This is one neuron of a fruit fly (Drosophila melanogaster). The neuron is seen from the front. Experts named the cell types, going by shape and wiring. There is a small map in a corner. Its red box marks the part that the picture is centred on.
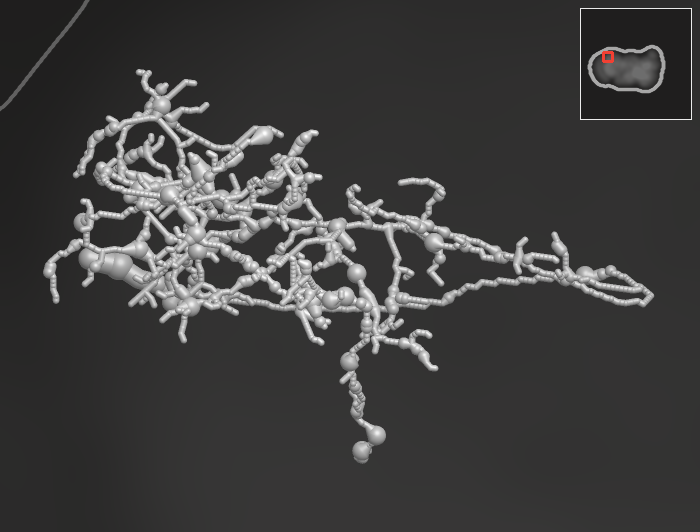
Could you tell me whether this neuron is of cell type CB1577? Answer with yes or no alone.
yes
